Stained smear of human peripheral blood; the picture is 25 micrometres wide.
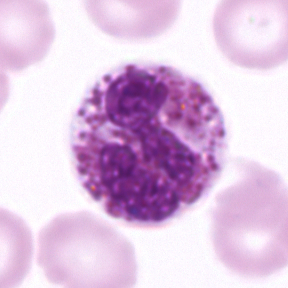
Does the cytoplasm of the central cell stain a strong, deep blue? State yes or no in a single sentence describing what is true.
No, this cell has no strongly blue cytoplasm; its cytoplasm is pink, salmon or almost colourless without blue or grey.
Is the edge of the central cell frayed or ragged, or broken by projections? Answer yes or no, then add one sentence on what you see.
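No. The outline of the cell is round and smooth.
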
